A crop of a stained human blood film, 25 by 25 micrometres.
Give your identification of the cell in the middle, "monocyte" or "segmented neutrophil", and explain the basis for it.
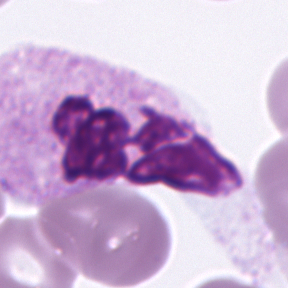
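This one reads to me as a segmented neutrophil. The nucleus stretches horizontally as two main masses joined by a narrower part.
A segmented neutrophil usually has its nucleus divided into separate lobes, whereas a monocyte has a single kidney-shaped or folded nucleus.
The cytoplasm here is abundant and pale lilac-pink, dusted with fine pinkish-purple granules.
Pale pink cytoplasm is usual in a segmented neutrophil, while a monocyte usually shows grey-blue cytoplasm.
The outline is irregular and tapers into a pale extension toward the lower right.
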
